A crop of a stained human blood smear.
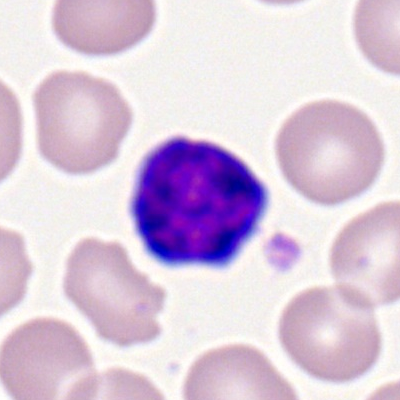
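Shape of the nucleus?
Single unlobed mass.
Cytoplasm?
Very thin blue rim at cell edge; nucleus fills almost whole cell.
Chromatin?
Dense, dark purple, coarsely clumped.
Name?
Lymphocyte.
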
